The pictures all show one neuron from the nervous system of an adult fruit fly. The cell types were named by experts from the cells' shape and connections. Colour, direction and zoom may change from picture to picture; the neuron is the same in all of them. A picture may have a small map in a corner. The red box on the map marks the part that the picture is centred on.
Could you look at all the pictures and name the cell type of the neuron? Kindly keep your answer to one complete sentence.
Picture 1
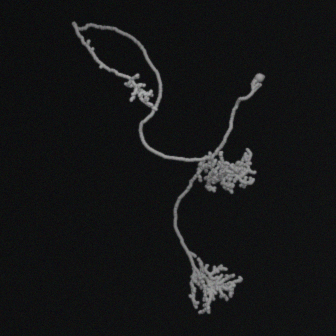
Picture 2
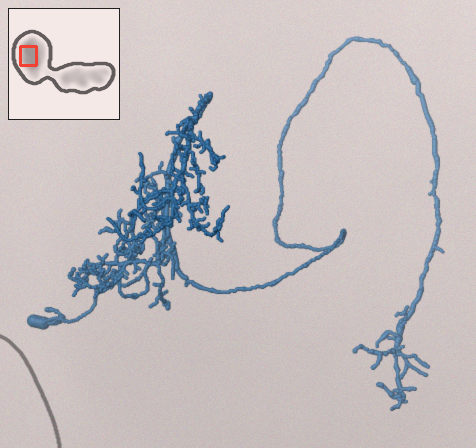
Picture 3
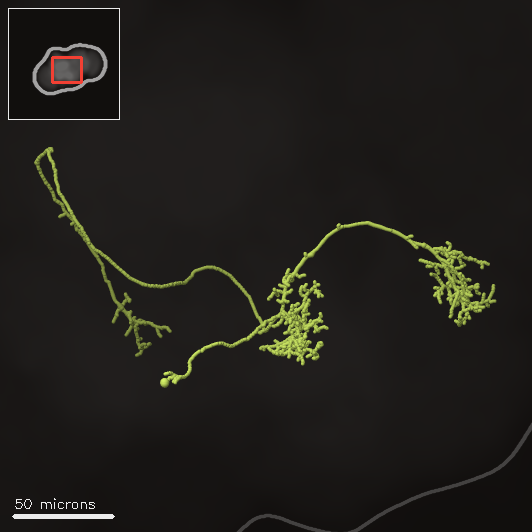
In terms of cell type, the neuron is VP2+VC5_l2PN.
